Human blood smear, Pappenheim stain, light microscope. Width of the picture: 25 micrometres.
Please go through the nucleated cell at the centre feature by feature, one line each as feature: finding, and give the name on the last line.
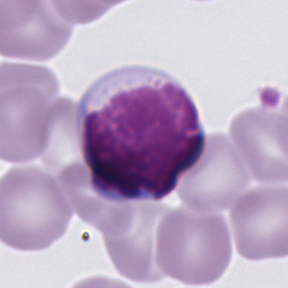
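Cell diameter: about 12 micrometres
Nuclear diameter: about 11 micrometres
Nuclear share of cell area: about 80%
Nuclear shape and position: roughly round, toward the lower part of the cell
Chromatin: dense, dark purple, coarsely clumped
Cytoplasm: narrow rim, widest along the top of the cell
Cytoplasmic colour: very pale, nearly colourless greyish blue
Name: large granular lymphocyte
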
